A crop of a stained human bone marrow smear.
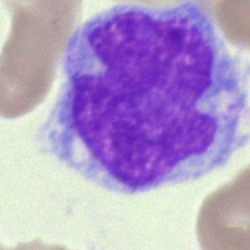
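Monocyte, central cell of a stained bone marrow smear. Outline irregular, with a ragged, uneven edge. Nucleus deeply notched on its upper left side; purple chromatin mottled with scattered paler spots. Cytoplasm without distinct granules.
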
